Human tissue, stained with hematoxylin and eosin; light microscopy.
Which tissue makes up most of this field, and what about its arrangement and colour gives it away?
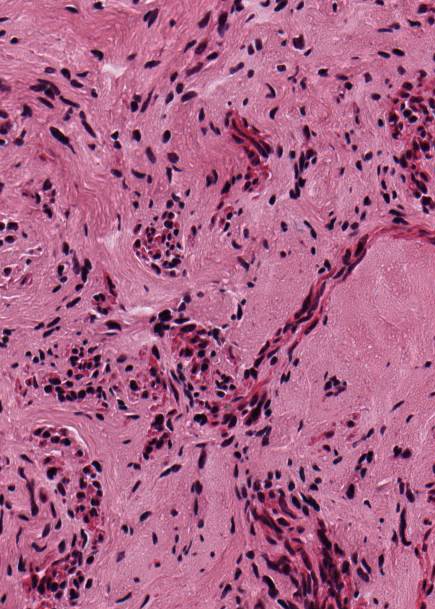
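Dense connective tissue, I think: pink stroma rich in collagen, with only scattered cells, takes up the whole field. The collagen fibres are wavy and swirl in varied directions, and there is no epithelium.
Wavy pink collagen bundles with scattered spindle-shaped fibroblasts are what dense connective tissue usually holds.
The stromal cells have dark, spindle-shaped to oval nuclei and scant cytoplasm.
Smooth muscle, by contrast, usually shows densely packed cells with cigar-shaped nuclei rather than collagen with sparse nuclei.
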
